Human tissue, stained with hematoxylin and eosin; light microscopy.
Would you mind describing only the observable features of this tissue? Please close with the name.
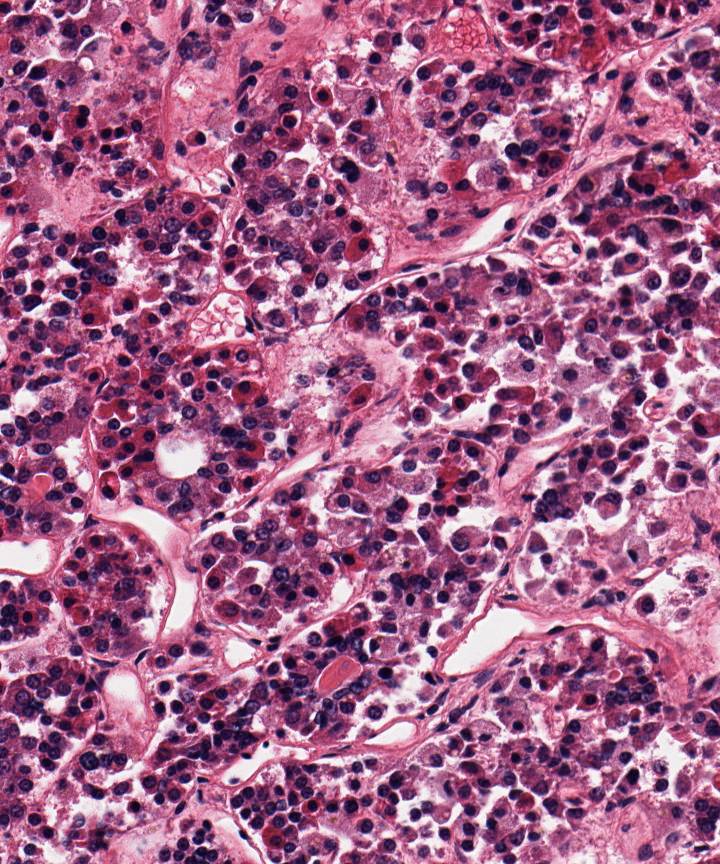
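The cells lie in nests, a mixture whose cytoplasm ranges from deep red to pale and faintly stained. Cells with bright red, eosinophilic cytoplasm are scattered among them. Stroma is scant, limited to delicate pink fibrous septa between the nests. Thin-walled, empty, slit-like vascular spaces follow the septa, most clearly in the lower half. The tissue is pituitary.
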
